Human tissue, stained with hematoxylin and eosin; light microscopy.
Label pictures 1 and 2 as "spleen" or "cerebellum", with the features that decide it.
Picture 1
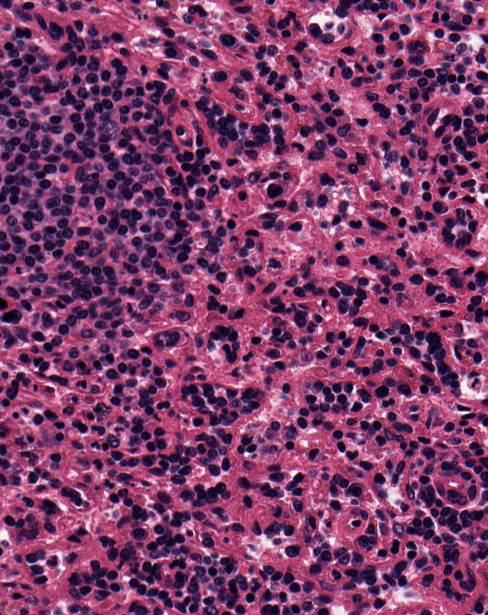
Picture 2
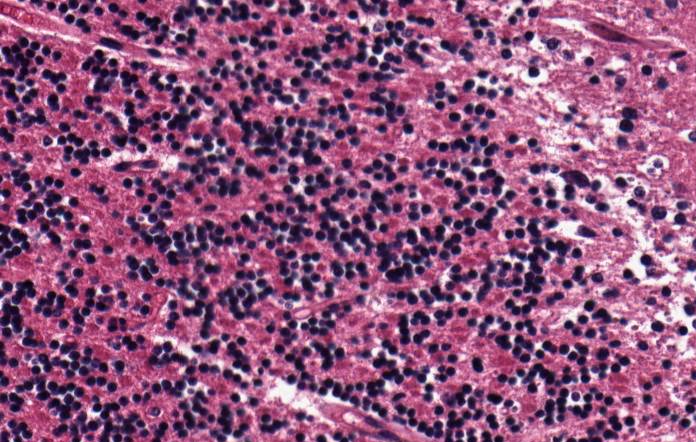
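Picture 1, I'd say, is the spleen, and picture 2 is the cerebellum. Both are crowded with small, round, dark nuclei with little cytoplasm around them; in the spleen most of these cells are lymphocytes, packed tightest in the upper left. In the spleen, though, the centre and right break up into cords and clusters of cells, with pink fibrillary strands running between them. I can't find any epithelium or glands anywhere in that field. The cerebellum picture behaves differently: its crowded nuclei thin out toward the upper right corner and give way to a paler, loosely textured pink zone with few nuclei. There's also a thin-walled capillary with elongated nuclei running obliquely near the bottom centre.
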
